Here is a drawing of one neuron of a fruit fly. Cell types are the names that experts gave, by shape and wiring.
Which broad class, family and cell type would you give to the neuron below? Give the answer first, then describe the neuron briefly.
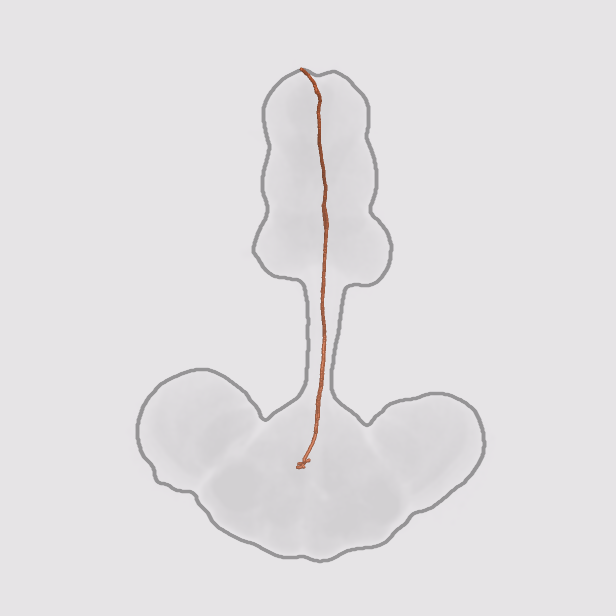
This is a sensory neuron ascending to the brain. The name of its family is class gustatory. The cell type is LgAG2. It reaches both the brain and the nerve cord, passing through the neck. The drawing shows no cell body.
